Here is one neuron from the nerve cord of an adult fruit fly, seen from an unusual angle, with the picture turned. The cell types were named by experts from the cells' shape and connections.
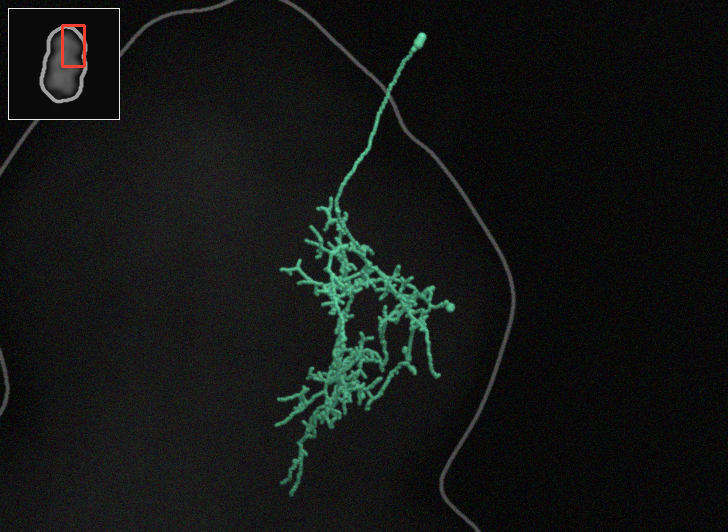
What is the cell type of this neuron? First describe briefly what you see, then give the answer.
The picture shows dozens of branch ends. As drawn here it is more than twice as tall as it is wide. It is a nerve-cord intrinsic neuron. Its cell type is IN20A.22A017.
